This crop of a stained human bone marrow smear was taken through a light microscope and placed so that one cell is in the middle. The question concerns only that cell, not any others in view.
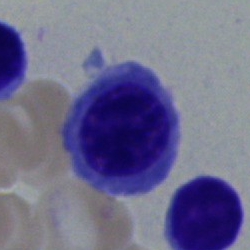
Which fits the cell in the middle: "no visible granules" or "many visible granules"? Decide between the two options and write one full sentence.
It is a cytoplasm without any visible granules that this cell has.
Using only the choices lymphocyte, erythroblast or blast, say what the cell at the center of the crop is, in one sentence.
Regarding the central cell, it is an erythroblast.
